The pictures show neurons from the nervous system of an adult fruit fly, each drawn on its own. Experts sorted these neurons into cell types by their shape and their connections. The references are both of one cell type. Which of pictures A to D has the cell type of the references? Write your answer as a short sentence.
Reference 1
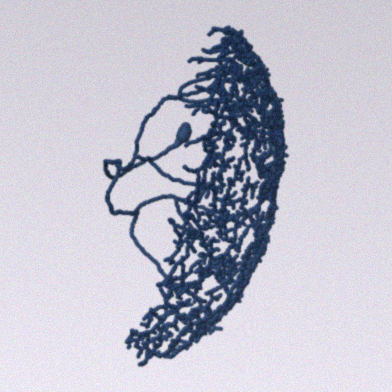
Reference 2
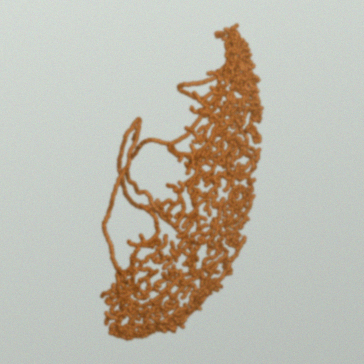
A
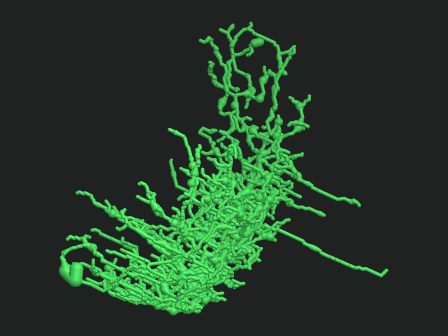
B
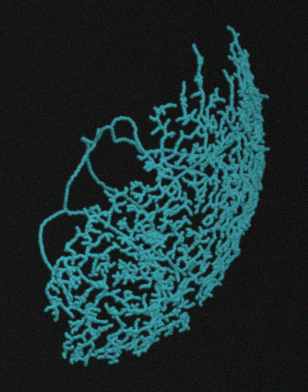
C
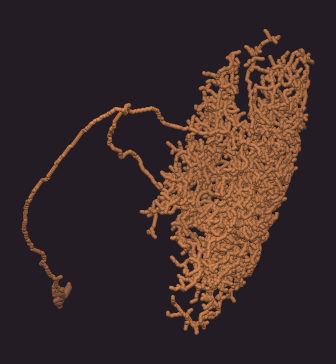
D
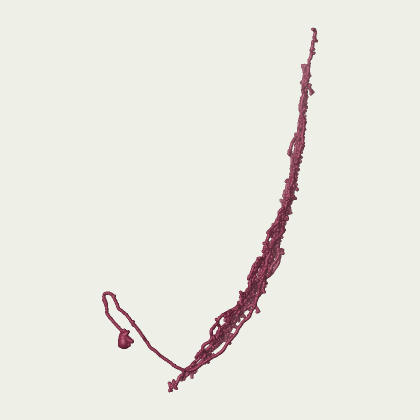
Picture B is of the same cell type.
